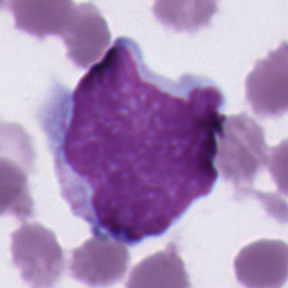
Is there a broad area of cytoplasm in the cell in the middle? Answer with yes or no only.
No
